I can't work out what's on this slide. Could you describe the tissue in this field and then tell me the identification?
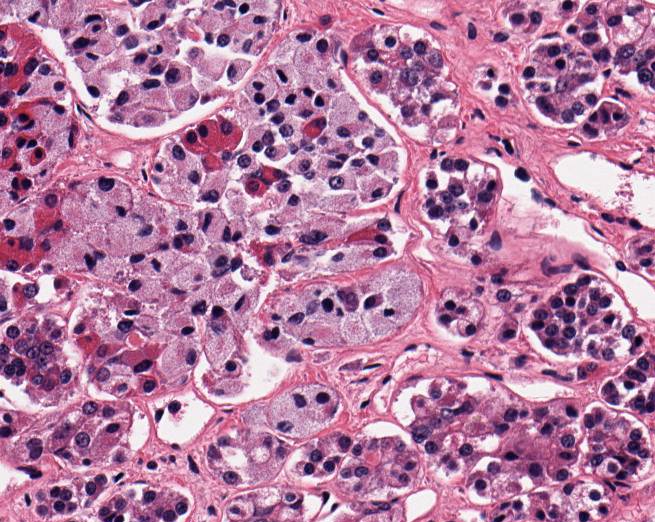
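See how the cells, throughout the field, sit in rounded, solid nests with no central gland lumen, divided by thin pink fibrous septa. Most have pale lilac-grey granular cytoplasm, while scattered cells with bright red granular cytoplasm are commonest in the left half. This is pituitary.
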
